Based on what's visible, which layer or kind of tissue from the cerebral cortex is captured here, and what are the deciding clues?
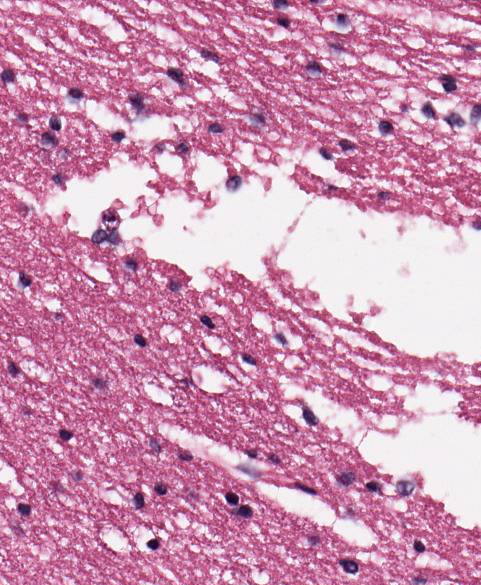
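White matter. Field: fine pink fibrillary meshwork throughout; no epithelium, glands or other organised units. Background riddled with many small round clear vacuoles.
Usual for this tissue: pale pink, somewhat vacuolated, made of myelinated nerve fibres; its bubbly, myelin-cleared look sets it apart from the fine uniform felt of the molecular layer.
Cells small, with round dark-staining nuclei scattered singly.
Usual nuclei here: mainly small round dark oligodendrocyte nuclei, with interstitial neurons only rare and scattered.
No large cells with abundant cytoplasm anywhere; all nuclei small.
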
